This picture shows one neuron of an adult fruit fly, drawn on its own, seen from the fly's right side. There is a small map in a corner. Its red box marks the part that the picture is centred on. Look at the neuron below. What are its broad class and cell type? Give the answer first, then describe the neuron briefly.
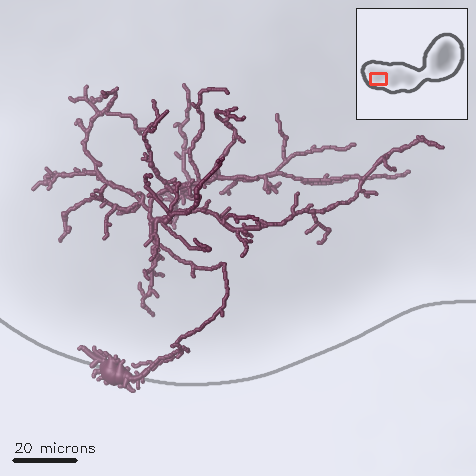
It is a nerve-cord intrinsic neuron. The cell type is INXXX053. The cell body can be seen at the lower left of the picture. By the scale bar it is about 130 microns wide in this view. Dozens of branch ends can be seen.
